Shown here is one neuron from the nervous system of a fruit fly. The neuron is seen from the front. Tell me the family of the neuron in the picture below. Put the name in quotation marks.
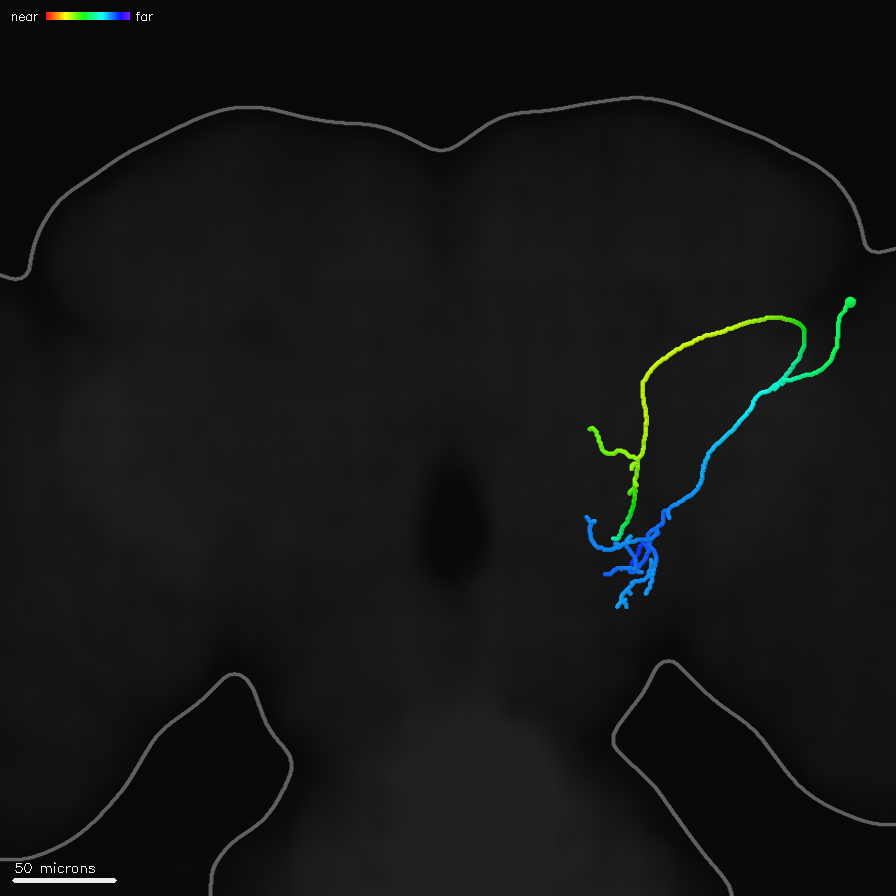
"hemilineage SLPa&l1_lateral"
